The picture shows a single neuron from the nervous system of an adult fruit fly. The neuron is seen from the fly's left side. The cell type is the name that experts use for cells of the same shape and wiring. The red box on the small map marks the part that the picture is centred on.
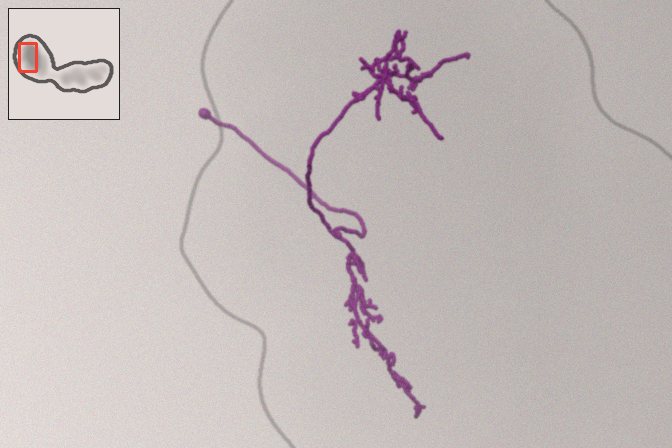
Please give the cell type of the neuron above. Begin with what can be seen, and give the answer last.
In this view it is taller than it is wide. Its broad class is central-brain intrinsic neuron. The cell type is mAL_m3c.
